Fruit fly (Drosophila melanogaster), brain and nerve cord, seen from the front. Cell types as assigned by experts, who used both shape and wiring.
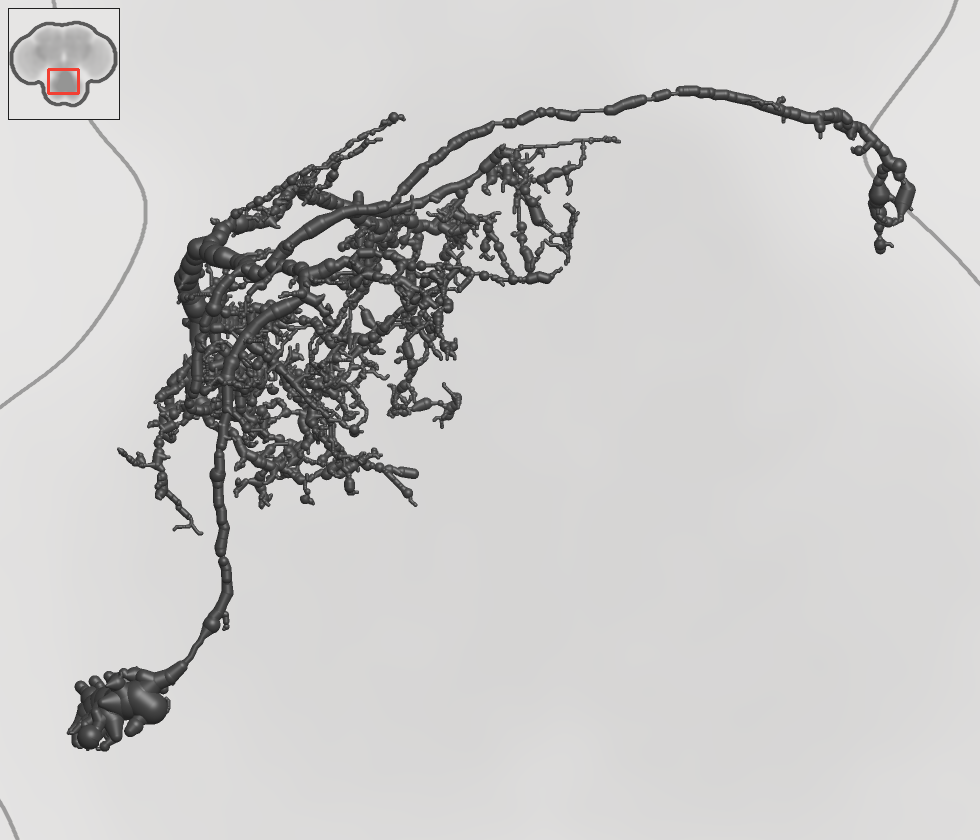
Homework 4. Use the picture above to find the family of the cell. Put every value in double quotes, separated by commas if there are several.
"hemilineage 03B"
